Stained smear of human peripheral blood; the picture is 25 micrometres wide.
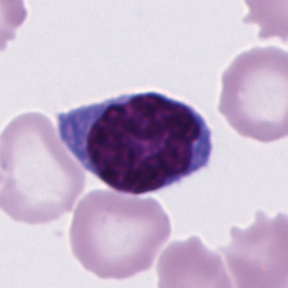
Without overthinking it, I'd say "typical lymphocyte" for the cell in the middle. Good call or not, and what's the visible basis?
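Yes: typical lymphocyte is the right name here, and large granular lymphocyte is the weaker one. Check one, granules: the cytoplasm shows none.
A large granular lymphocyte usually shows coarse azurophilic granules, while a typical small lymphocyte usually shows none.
This check goes to typical lymphocyte and against large granular lymphocyte. Check two, chromatin: dark purple and coarsely clumped.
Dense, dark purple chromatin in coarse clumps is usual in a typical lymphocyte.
Check three, nuclear shape: a single rounded mass without lobes, about 10 by 8 micrometres.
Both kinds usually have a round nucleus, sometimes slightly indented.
This check fits both names. Check four, amount of cytoplasm: the nucleus fills about 70% of a cell measuring about 14 by 9 micrometres.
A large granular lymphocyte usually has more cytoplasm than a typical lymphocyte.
Also noted: no nucleoli, an irregular outline tapering to a point on the left, and red cells touching the left and lower sides.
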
